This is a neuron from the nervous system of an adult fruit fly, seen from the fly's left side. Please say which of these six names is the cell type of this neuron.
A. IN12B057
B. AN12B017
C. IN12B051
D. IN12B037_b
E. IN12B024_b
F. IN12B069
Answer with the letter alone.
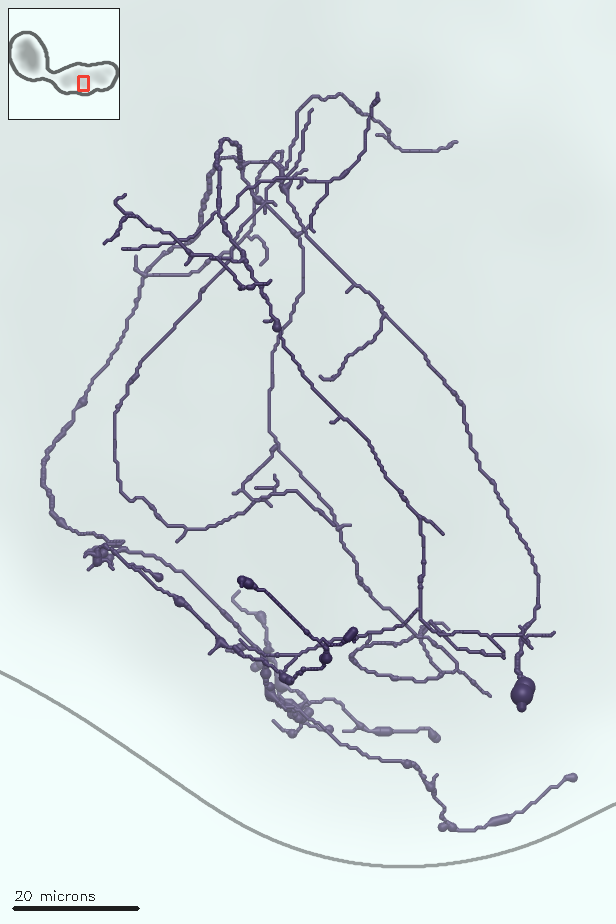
A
